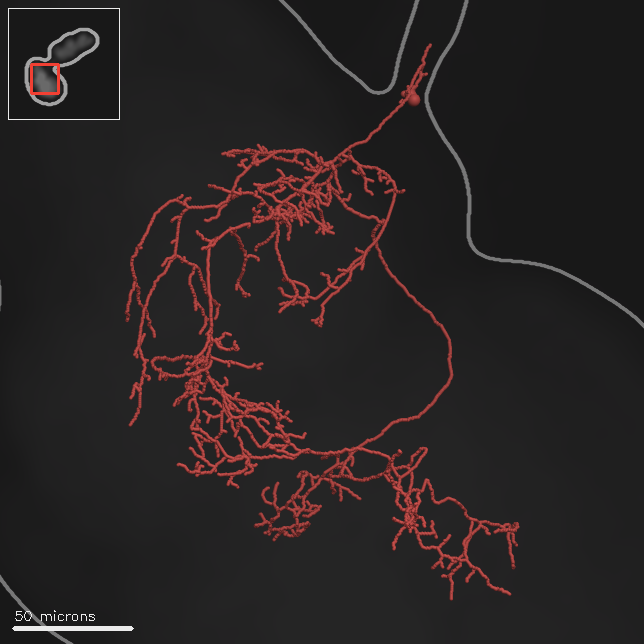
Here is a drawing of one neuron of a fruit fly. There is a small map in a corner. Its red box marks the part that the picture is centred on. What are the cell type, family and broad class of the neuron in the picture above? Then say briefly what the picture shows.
It is of cell type GNG535. The family is hemilineage LB19. This is a central-brain intrinsic neuron. From top to bottom in the picture it spans about 250 microns. In this view it is taller than it is wide.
